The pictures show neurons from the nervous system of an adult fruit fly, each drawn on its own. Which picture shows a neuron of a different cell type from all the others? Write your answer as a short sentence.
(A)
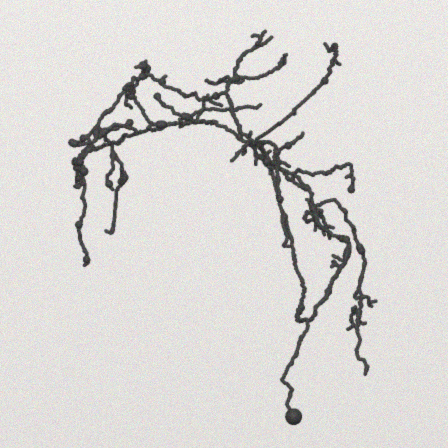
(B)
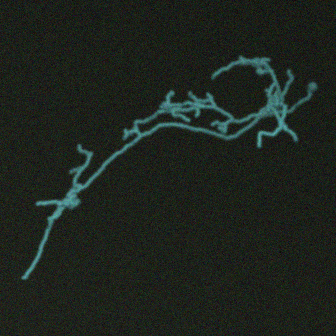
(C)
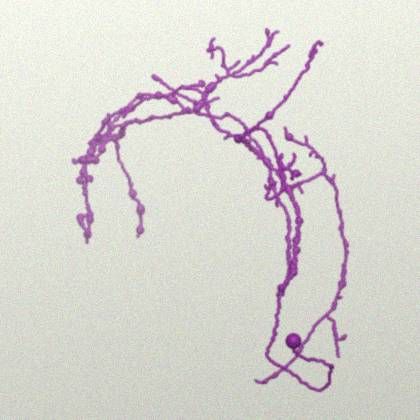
The neuron in picture B is of another cell type than the rest.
